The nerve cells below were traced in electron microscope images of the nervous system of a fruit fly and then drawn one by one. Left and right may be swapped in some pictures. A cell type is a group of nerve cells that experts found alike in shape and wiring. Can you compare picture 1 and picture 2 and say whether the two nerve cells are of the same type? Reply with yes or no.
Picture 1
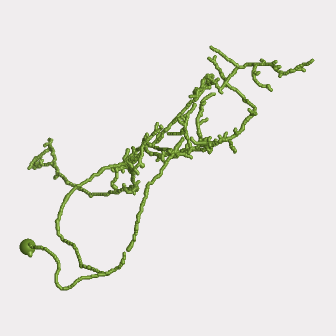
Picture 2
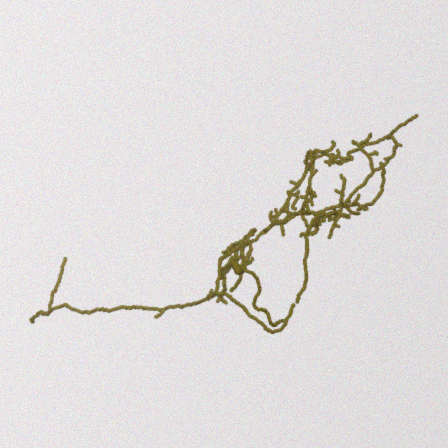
yes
